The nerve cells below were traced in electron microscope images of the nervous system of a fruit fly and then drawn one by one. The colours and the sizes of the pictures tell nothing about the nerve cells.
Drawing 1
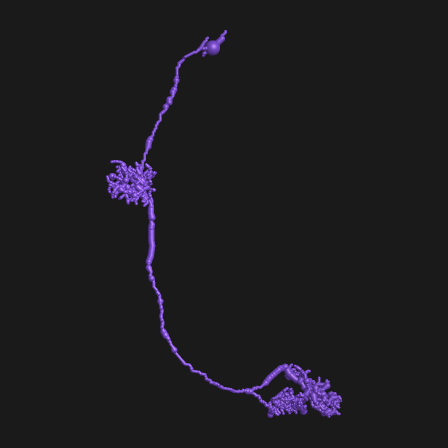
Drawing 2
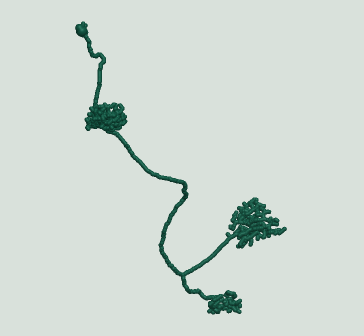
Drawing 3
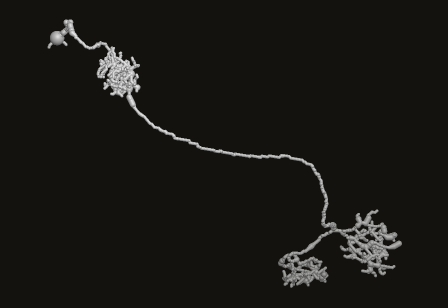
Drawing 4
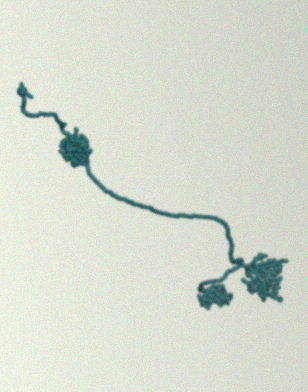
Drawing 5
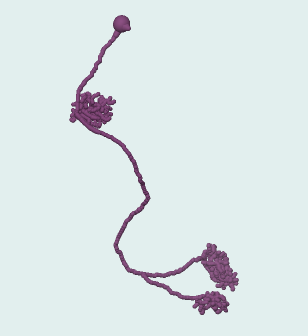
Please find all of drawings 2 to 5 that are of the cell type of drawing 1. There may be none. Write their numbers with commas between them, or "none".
2, 3, 4, 5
